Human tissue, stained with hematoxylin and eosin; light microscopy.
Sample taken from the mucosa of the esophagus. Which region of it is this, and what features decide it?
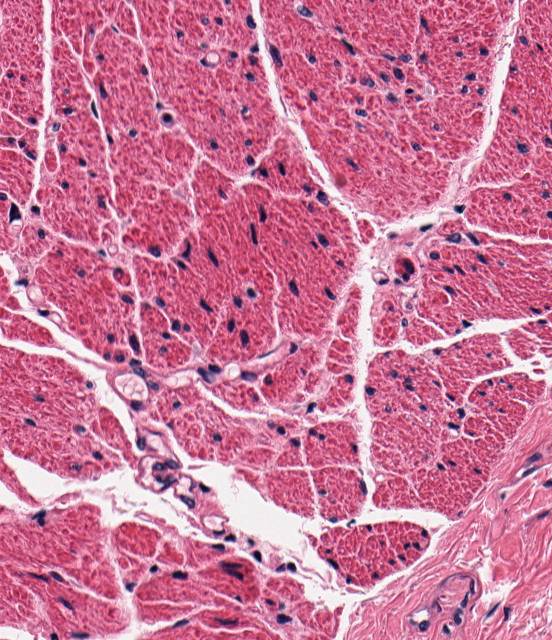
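Smooth muscle makes up these bundles. Their cytoplasm is deep pink without cross-striations, and small dark nuclei lie scattered through the interior of each bundle.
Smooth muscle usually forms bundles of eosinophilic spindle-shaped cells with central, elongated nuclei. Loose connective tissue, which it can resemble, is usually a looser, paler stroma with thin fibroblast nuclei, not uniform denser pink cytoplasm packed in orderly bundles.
Small blood vessels lie in the septa, at left of centre and right middle.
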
